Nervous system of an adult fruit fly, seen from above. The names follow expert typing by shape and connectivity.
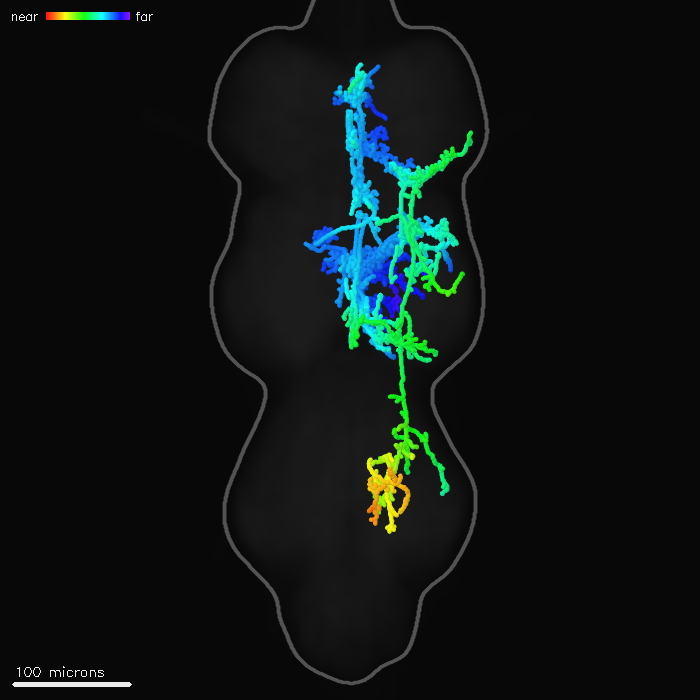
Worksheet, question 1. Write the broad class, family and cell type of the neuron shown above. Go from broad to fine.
nerve-cord intrinsic neuron; hemilineage 10B; IN10B003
